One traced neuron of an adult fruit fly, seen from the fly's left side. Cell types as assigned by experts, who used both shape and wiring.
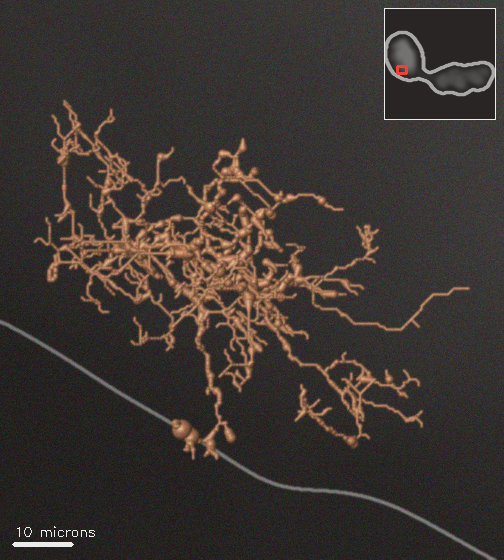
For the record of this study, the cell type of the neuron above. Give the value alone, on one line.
GNG225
